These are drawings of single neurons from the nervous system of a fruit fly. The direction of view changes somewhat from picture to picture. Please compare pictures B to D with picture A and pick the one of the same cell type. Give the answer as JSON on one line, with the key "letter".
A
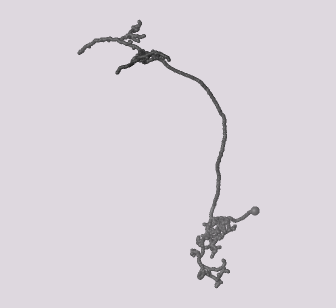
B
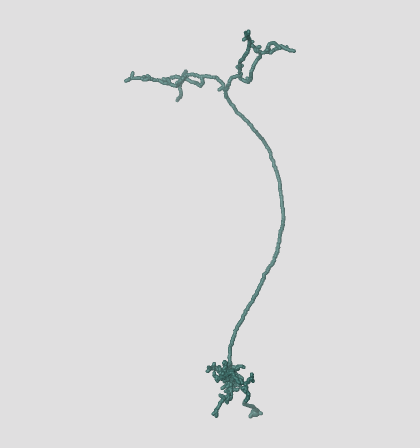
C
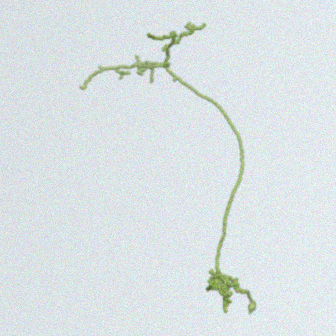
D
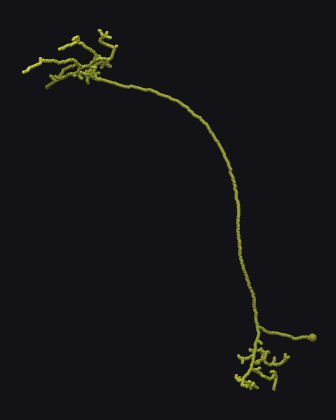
{"letter": "B"}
